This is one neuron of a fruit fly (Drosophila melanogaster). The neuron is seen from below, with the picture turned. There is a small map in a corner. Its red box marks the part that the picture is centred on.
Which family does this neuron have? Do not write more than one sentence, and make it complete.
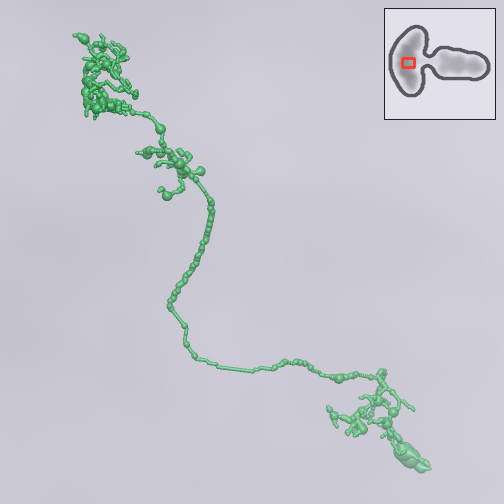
This neuron is sorted under the family class CX.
